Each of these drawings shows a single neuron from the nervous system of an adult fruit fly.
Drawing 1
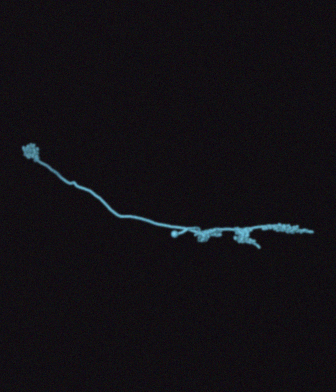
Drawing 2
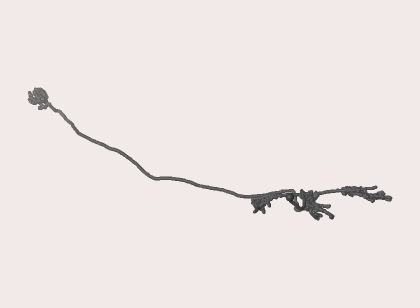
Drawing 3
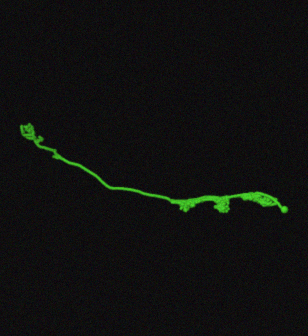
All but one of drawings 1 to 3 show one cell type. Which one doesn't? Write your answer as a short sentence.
The neuron in drawing 1 is of another cell type than the rest.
